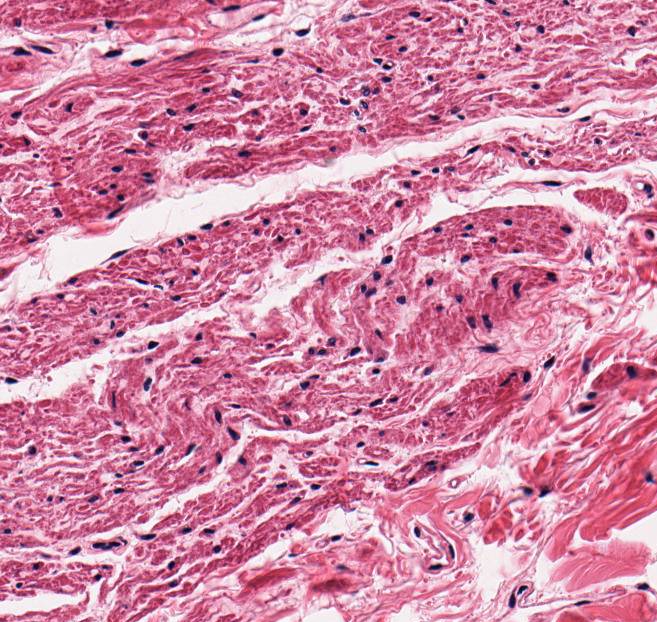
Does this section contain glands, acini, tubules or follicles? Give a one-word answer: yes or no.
No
